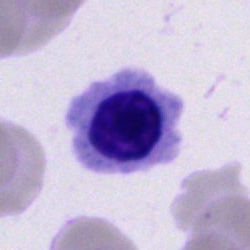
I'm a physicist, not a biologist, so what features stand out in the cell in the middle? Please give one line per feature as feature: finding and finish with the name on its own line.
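Edge: scalloped, many small rounded bulges
Chromatin: dark purple, densely condensed
Cytoplasm: rim around nucleus on all sides
Granules: none distinct
Result: erythroblast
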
